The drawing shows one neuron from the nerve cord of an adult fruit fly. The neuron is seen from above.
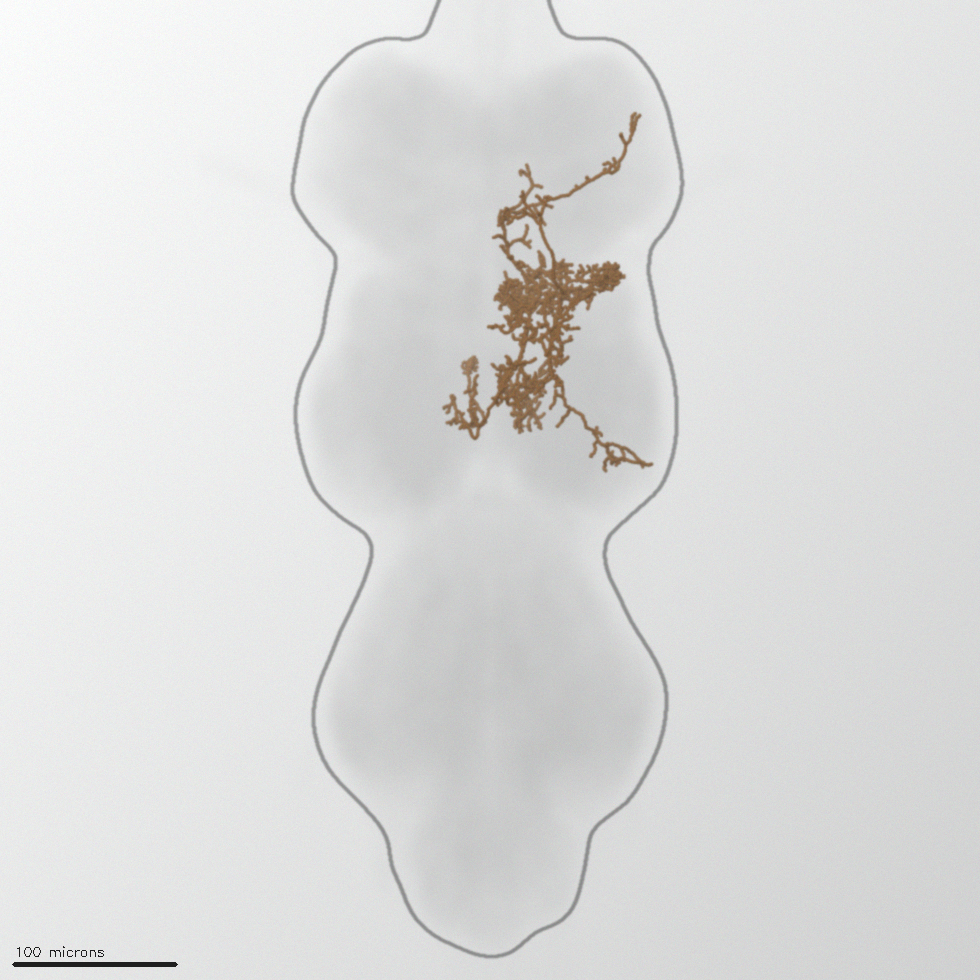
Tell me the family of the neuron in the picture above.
hemilineage 06B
